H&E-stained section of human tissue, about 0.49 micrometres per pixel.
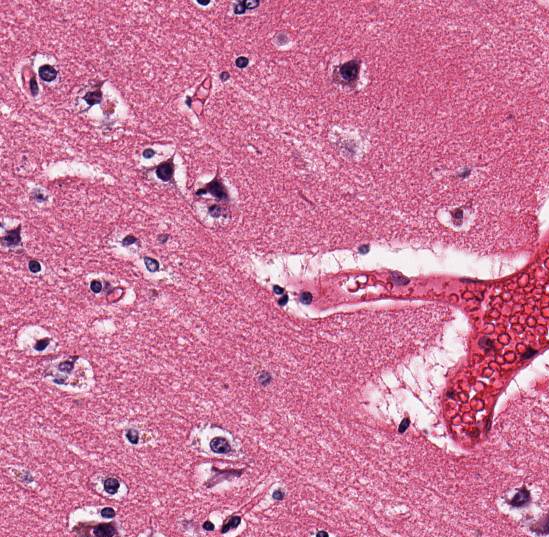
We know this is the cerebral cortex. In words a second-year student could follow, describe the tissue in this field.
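A finely granular pink matrix fills the field; I find no epithelium or glands. Crossing the right side is a branching blood vessel, its lumen packed with red cells. Most large angular cells sit within clear, empty halos. Small round dark nuclei lie singly throughout.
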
